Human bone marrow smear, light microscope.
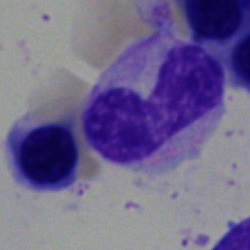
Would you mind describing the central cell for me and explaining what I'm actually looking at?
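See how deeply the nucleus is notched from its upper side? That gives it a bean or horseshoe shape. There's a moderate amount of pale greyish-lilac cytoplasm around it, the outline is an irregular oval, and no distinct nucleolus stands out. That's a band neutrophil.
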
